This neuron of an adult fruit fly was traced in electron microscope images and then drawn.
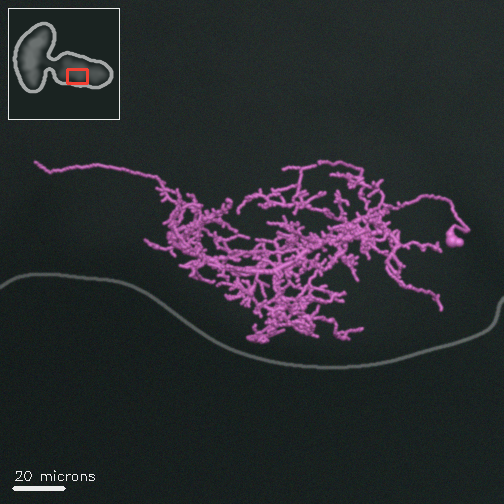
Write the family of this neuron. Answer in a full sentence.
The family is hemilineage 03A.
